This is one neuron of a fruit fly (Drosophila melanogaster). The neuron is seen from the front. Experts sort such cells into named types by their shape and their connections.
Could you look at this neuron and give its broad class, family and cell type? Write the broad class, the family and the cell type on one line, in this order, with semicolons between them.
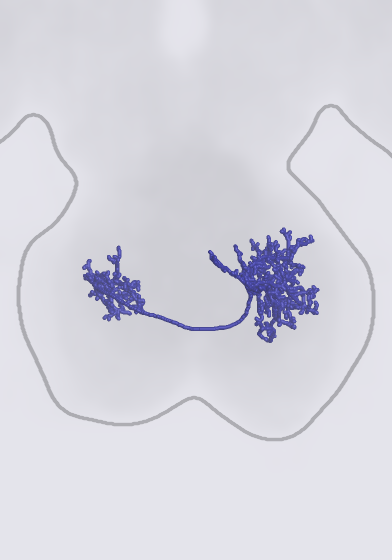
nerve-cord intrinsic neuron; hemilineage 01A; IN01A035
